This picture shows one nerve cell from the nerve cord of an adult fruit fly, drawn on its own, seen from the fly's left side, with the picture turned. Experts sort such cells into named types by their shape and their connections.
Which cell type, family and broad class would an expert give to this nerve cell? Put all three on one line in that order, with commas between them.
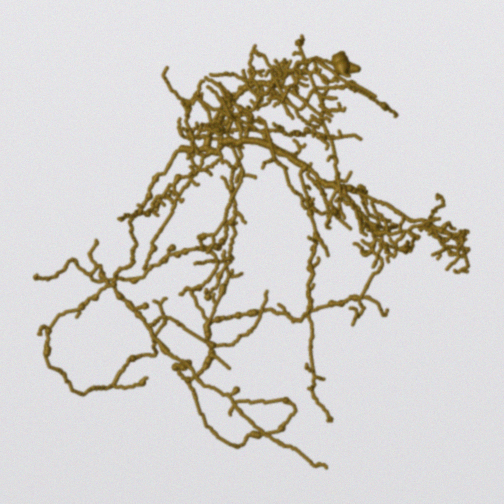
IN04B085, hemilineage 04B, nerve-cord intrinsic neuron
